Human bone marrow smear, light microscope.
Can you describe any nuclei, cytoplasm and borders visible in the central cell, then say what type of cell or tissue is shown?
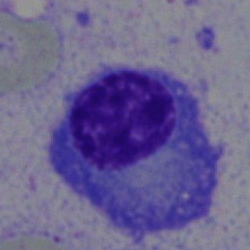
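Outline irregular and somewhat angular, not smoothly round. Nucleus off-centre, in the upper part of the cell. Cytoplasm abundant, a broad area below and to the right of the nucleus. No distinct granules in the cytoplasm. Plasma cell.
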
